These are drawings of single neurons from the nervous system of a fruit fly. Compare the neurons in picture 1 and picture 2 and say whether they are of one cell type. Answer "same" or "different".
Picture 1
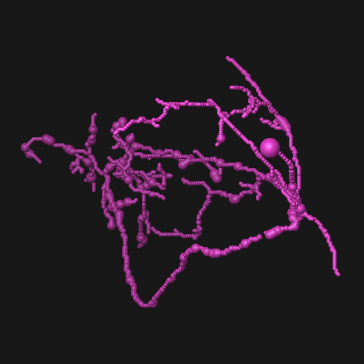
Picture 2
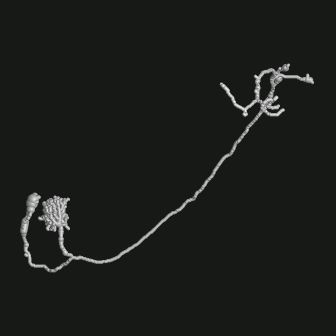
different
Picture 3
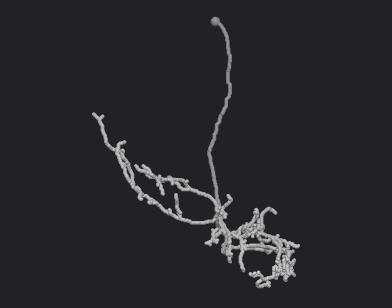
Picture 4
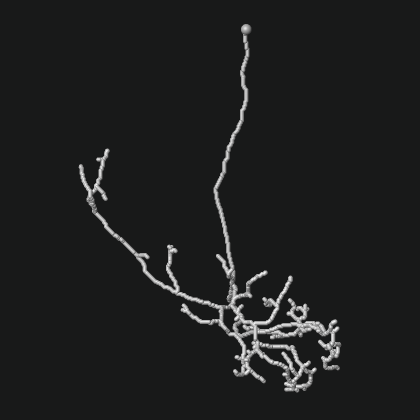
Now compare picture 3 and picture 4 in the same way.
same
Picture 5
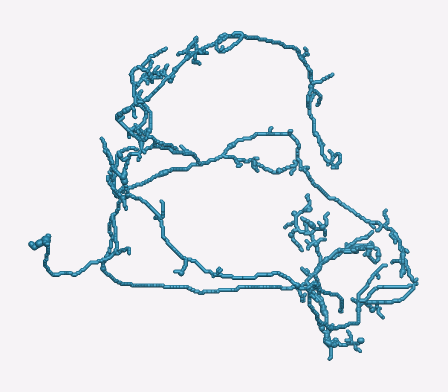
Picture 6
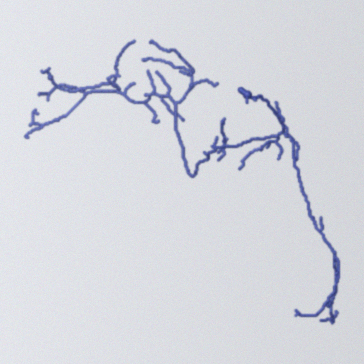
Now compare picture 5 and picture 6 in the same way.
different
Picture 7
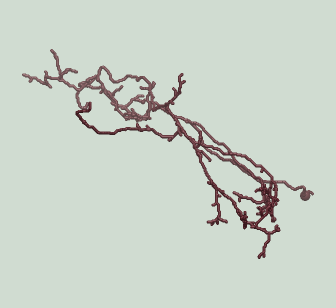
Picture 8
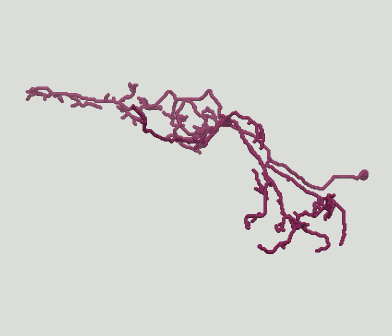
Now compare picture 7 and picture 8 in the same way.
same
